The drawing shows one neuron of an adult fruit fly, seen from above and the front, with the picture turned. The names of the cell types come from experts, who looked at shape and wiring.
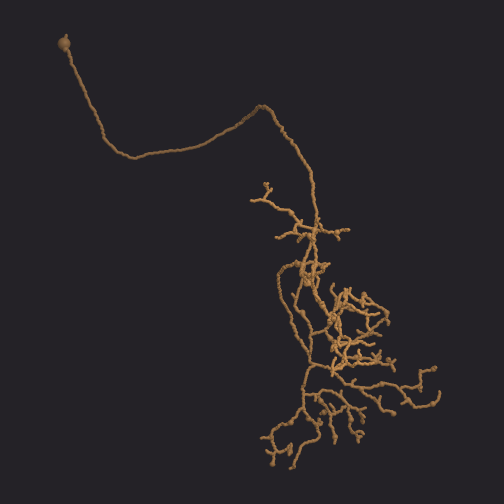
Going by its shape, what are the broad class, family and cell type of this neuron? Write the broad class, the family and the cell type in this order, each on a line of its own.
central-brain intrinsic neuron
hemilineage LALv1_dorsal
FB2C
